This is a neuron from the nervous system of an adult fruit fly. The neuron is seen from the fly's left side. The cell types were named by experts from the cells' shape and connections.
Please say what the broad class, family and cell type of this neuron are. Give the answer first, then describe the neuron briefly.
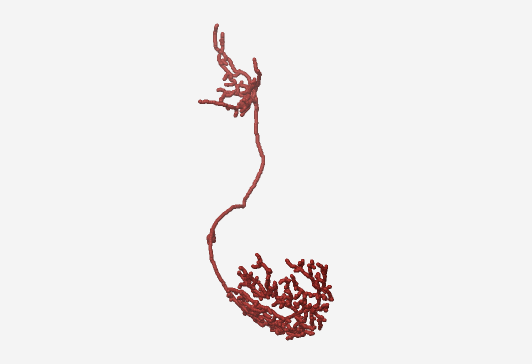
Its broad class is visual projection neuron. The family is MeVP. Its cell type is MeVP27. In this view it is taller than it is wide.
